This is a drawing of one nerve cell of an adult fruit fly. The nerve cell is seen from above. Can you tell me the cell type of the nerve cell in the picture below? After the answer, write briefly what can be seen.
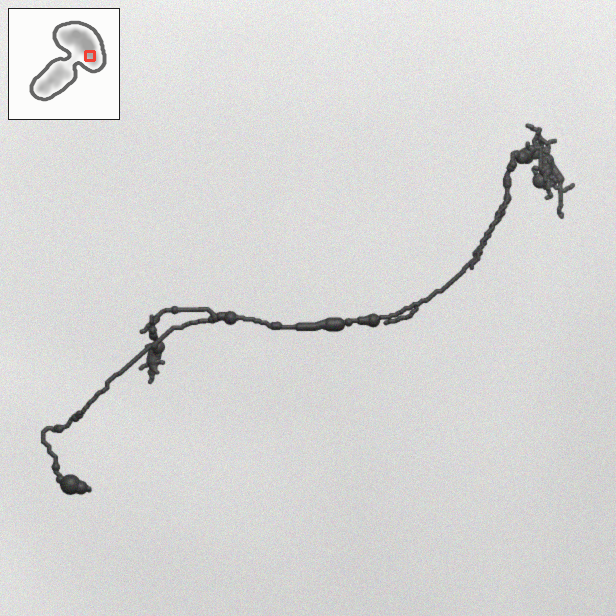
Its cell type is T4a. Its broad class is optic-lobe intrinsic neuron. The cell body is at the lower left of the picture. As drawn here it is wider than it is tall.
